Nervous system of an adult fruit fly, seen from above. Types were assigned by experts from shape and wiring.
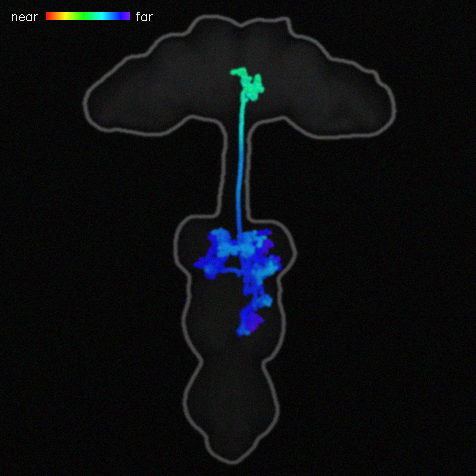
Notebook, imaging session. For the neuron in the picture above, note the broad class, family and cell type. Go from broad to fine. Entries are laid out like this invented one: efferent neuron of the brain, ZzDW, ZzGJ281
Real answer: ascending neuron, hemilineage 05B, AN05B010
